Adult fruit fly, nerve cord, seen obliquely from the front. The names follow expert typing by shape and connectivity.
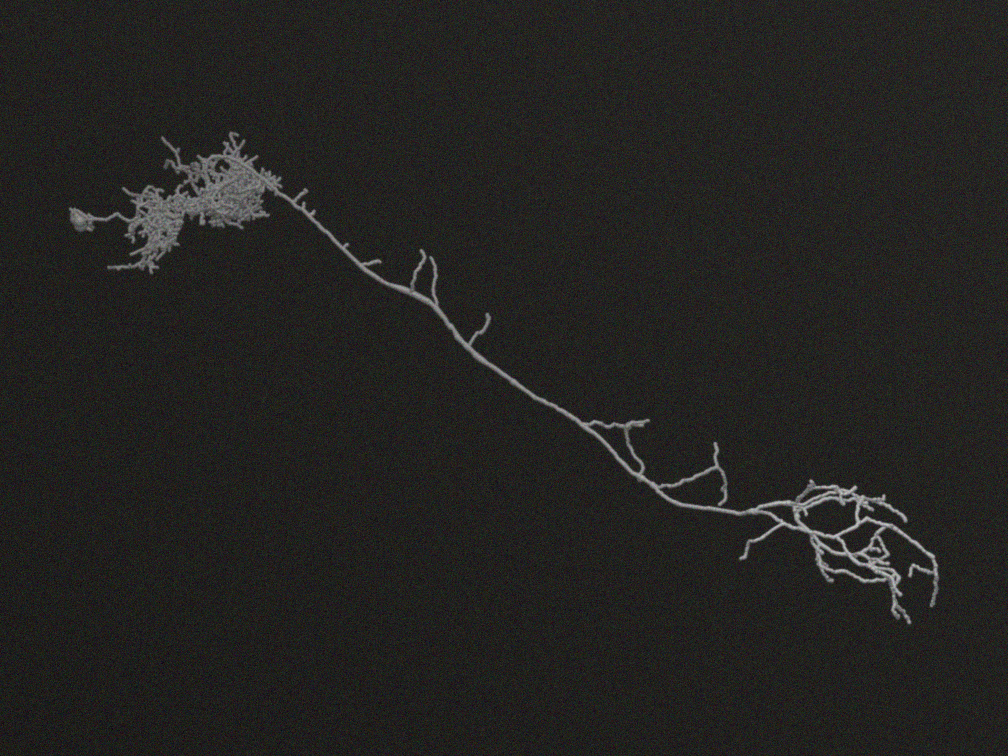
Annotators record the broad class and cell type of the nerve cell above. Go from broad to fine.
nerve-cord intrinsic neuron; INXXX032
